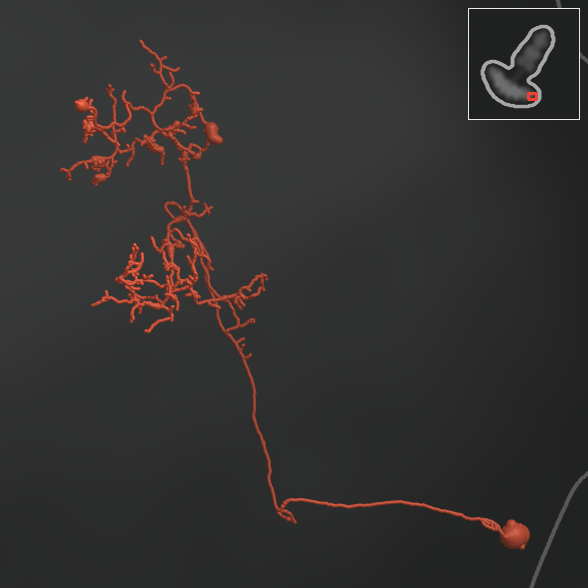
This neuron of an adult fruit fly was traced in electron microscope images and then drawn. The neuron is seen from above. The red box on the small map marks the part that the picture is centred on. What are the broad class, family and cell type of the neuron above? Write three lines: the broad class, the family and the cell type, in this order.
optic-lobe intrinsic neuron
Mi
Mi17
